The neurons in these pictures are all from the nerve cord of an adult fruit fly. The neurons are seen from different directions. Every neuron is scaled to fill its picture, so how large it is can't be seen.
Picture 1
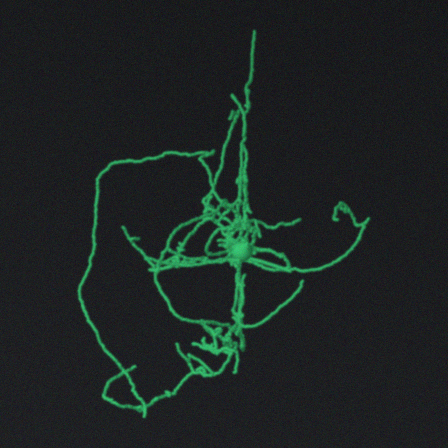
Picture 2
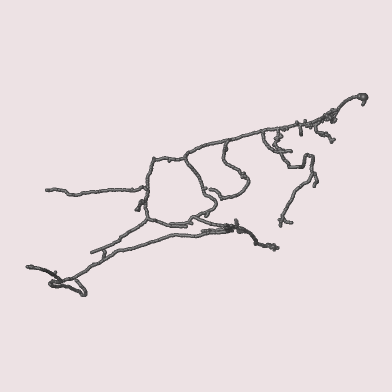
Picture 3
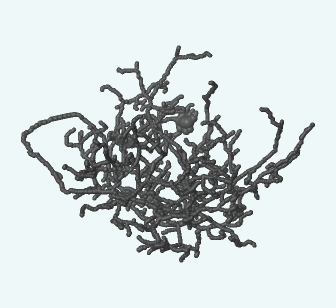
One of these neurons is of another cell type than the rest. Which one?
Picture 3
